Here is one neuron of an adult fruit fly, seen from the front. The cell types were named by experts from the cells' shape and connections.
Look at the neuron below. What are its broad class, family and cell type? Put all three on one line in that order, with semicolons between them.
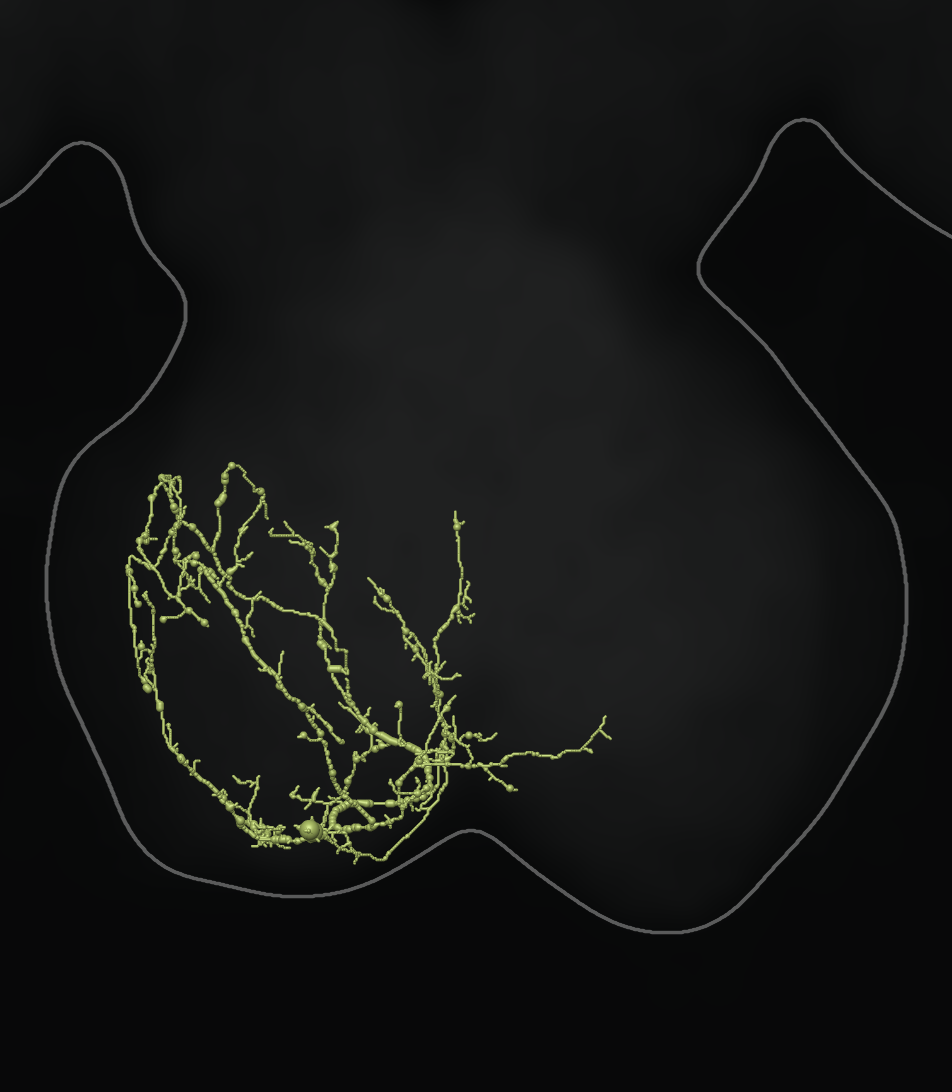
nerve-cord intrinsic neuron; hemilineage 04B; IN04B057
